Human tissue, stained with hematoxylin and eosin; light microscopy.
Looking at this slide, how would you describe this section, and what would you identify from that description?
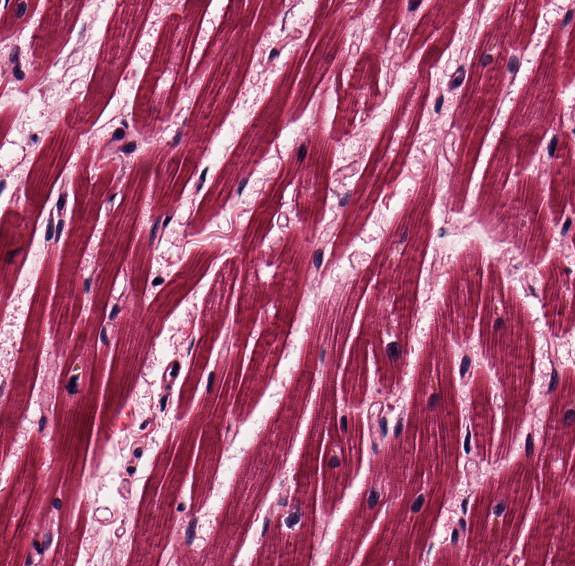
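First: muscle fibres fill the whole field, running in parallel from lower left to upper right. Second, branching: several fibres branch and join neighbours, forming a network rather than separate straight cylinders. Third, cytoplasm: deeply eosinophilic, with fine striations. Fourth, clefts: pale, loosely textured connective tissue with scattered small dark nuclei. Name: left ventricle of the heart.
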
